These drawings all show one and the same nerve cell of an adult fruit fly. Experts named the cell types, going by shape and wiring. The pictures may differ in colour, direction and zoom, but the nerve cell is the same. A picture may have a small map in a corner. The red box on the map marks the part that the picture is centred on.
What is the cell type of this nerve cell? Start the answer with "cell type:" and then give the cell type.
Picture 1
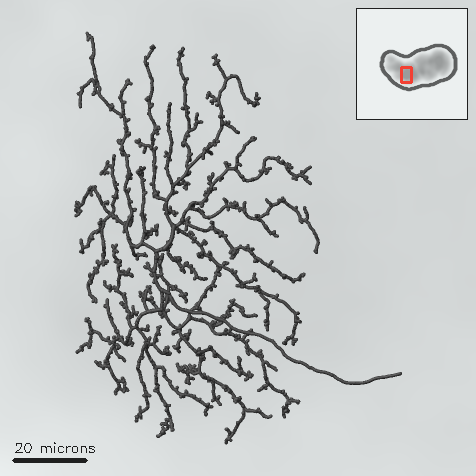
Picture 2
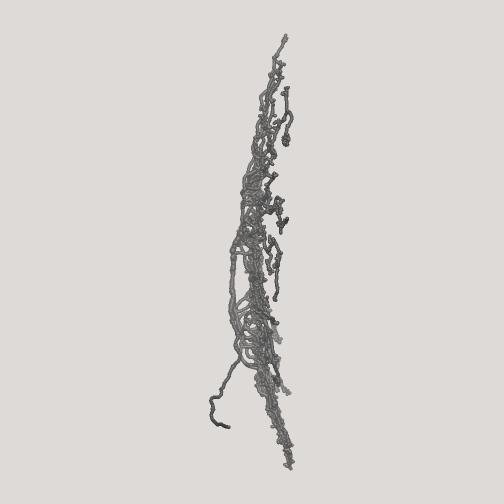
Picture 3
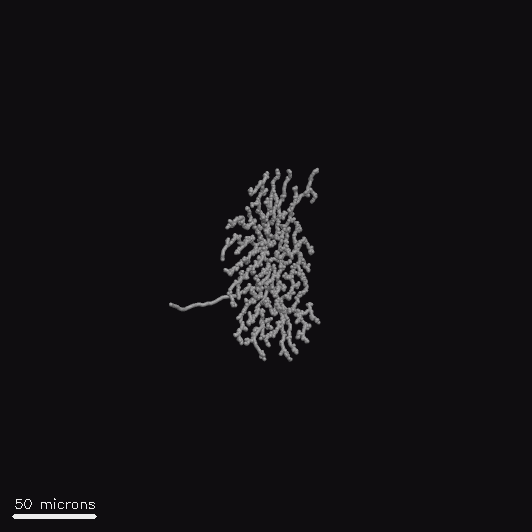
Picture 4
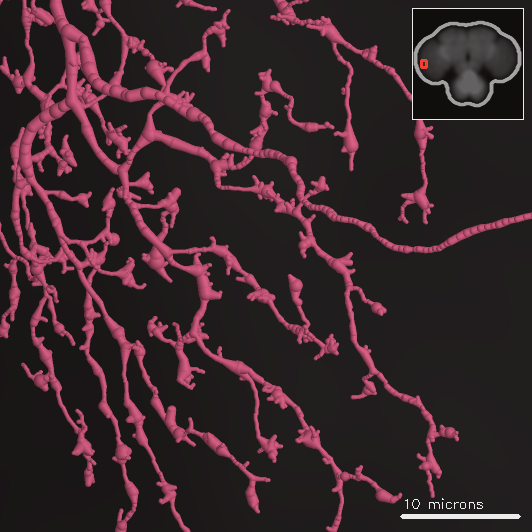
cell type: Dm18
